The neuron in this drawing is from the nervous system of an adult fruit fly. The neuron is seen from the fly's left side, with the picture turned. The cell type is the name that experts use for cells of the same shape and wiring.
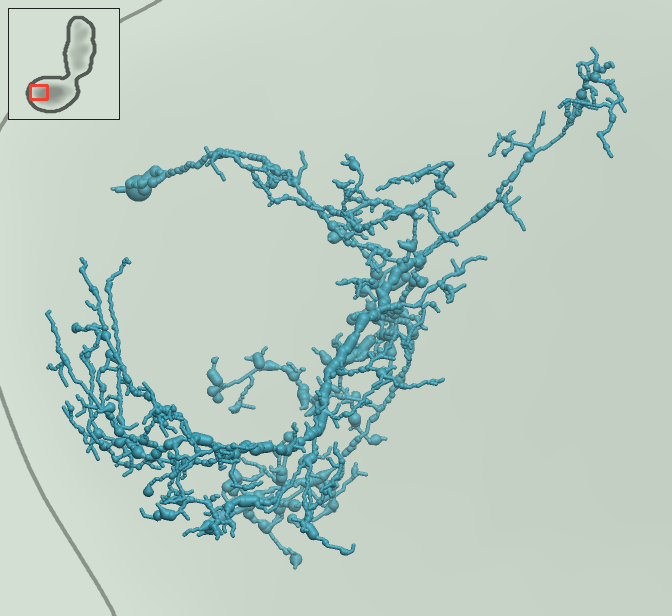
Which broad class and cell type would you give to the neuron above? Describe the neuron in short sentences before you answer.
The picture shows more than a hundred branch ends. As drawn here it is about as wide as it is tall. It is a central-brain intrinsic neuron. Its cell type is SMP494.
